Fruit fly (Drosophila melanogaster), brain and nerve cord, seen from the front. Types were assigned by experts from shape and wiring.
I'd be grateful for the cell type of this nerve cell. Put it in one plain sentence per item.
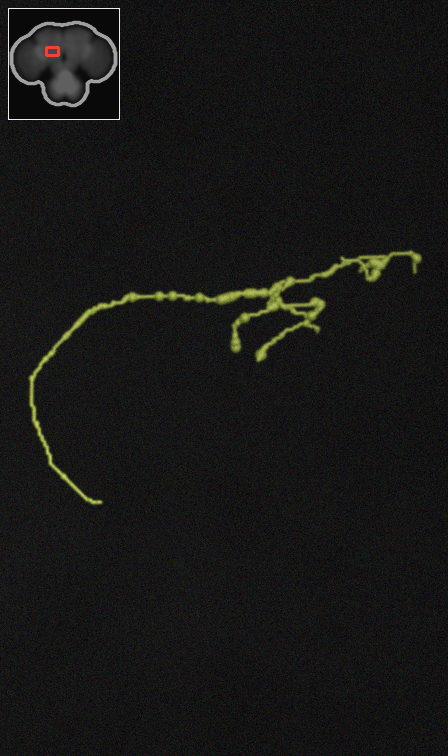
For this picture: The cell type is ORN_DP1m.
